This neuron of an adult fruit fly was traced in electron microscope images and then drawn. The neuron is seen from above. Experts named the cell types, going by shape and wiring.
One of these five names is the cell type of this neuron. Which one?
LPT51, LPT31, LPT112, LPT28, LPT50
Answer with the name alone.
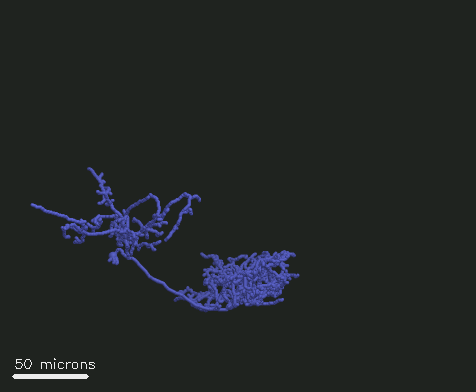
LPT51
